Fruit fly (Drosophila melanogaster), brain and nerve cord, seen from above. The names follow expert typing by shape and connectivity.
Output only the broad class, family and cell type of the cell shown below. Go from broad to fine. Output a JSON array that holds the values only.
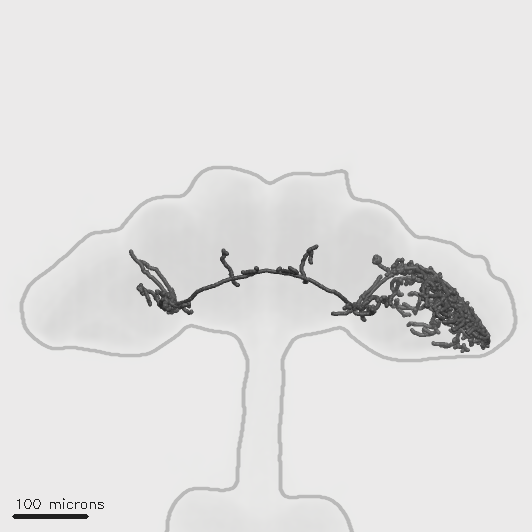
["visual projection neuron", "MeVPaMe", "MeVPaMe1"]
